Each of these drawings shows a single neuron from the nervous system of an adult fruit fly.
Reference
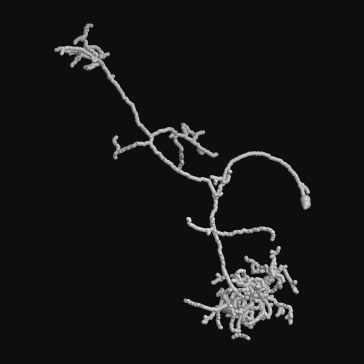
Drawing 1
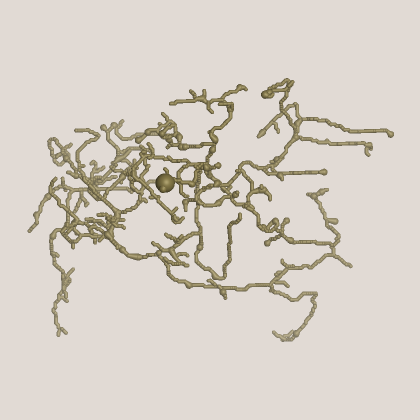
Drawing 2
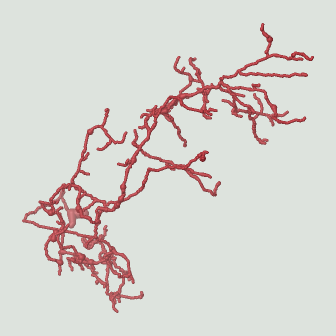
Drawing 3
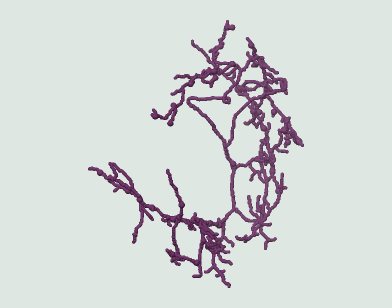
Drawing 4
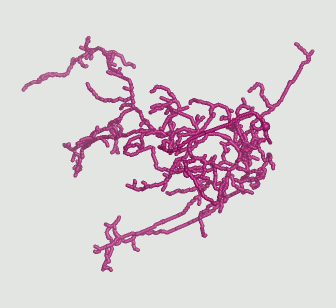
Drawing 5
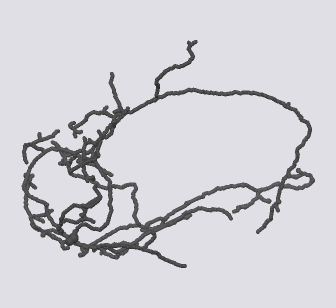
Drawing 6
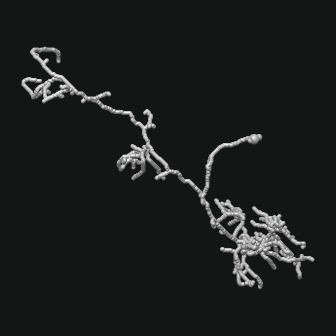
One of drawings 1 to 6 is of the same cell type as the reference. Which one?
6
